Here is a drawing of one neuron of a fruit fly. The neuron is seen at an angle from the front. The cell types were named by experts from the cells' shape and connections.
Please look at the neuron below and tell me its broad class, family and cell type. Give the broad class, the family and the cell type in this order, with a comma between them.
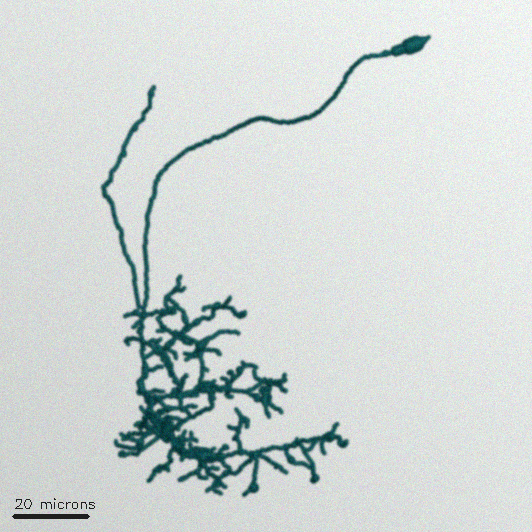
nerve-cord intrinsic neuron, hemilineage 23B, IN23B043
